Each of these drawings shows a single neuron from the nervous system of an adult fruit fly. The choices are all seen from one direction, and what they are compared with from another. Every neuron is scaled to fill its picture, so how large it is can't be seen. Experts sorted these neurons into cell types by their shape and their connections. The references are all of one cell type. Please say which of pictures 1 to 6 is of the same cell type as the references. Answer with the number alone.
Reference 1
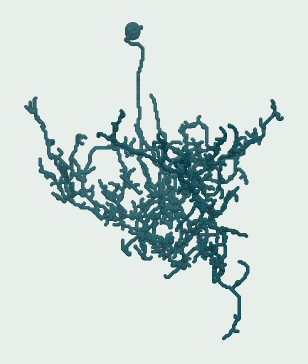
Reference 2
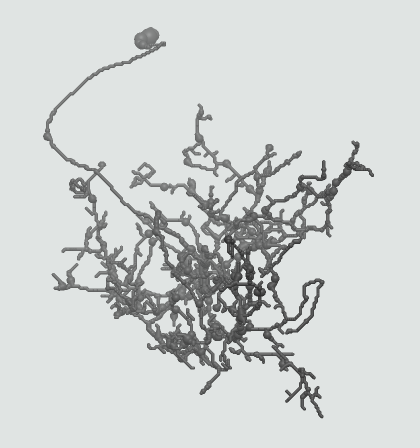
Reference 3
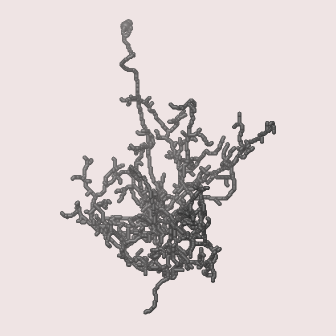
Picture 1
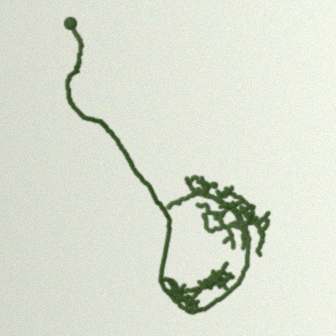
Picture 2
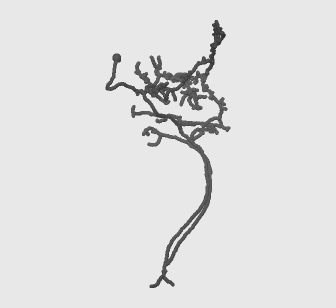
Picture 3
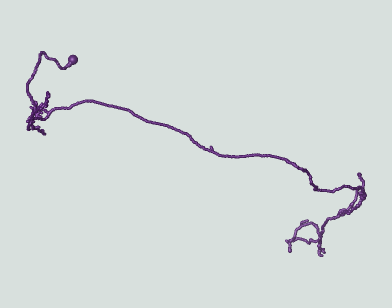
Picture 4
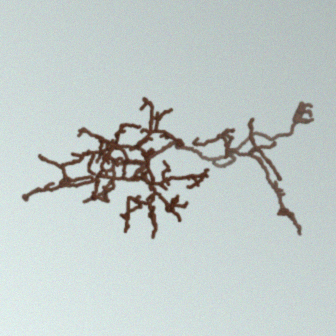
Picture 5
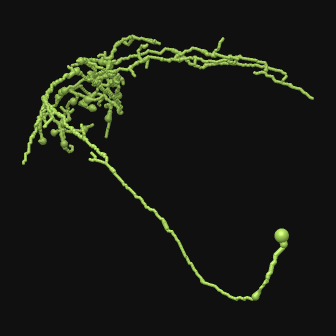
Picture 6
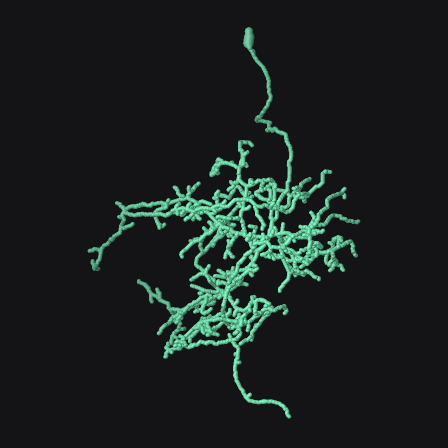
6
